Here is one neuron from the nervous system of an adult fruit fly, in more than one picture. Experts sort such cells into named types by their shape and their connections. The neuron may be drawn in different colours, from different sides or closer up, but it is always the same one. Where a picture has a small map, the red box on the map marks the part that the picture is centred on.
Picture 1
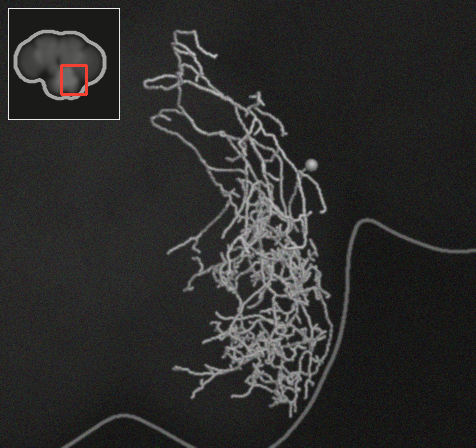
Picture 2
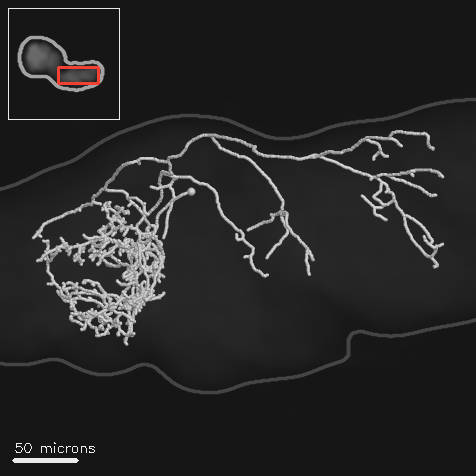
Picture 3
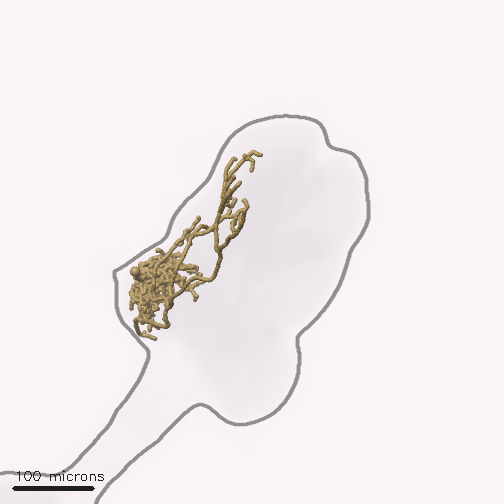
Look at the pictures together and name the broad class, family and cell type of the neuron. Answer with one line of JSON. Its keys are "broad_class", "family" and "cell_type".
{"broad_class": "nerve-cord intrinsic neuron", "family": "hemilineage 19A", "cell_type": "IN19A032"}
